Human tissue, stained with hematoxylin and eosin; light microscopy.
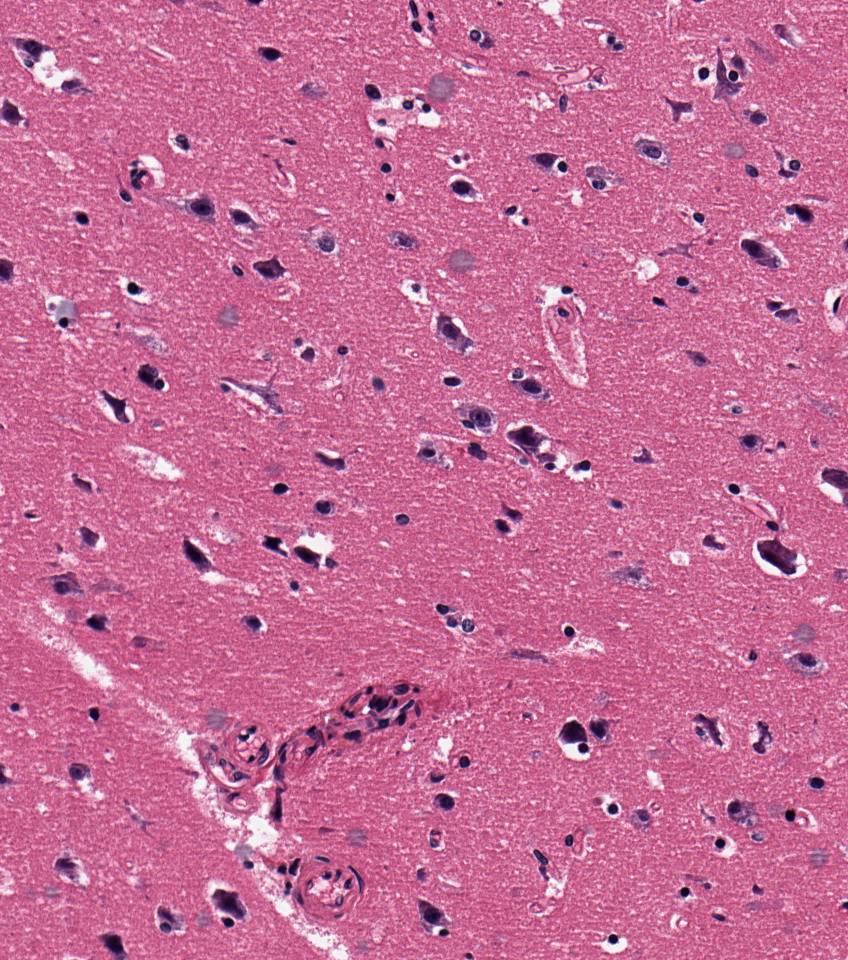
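Cerebral cortex: most of the field is a finely granular, fibrillary pink background, with cells scattered singly through it and no organised units. You won't find epithelium, glands or tubules anywhere here, and there are no fat cells either. The scattered nuclei are mostly small, round and dark, with a smaller number of larger angular, darkly stained cell bodies among them.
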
